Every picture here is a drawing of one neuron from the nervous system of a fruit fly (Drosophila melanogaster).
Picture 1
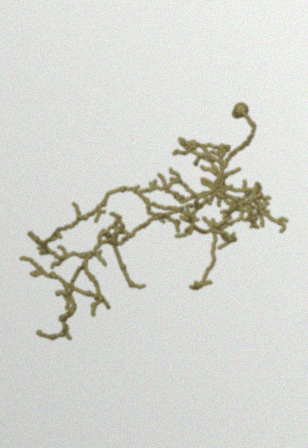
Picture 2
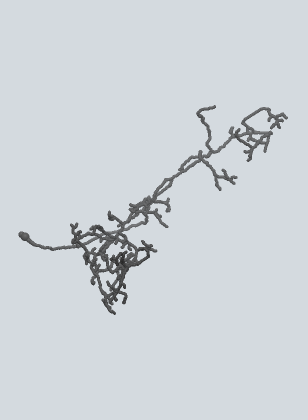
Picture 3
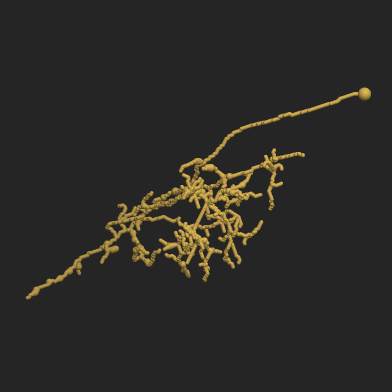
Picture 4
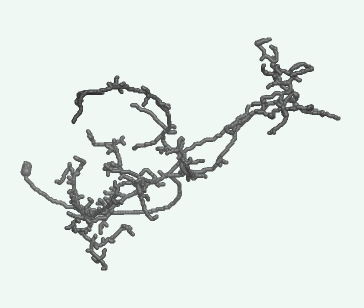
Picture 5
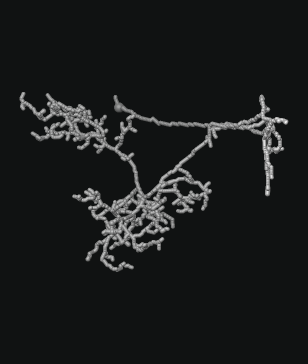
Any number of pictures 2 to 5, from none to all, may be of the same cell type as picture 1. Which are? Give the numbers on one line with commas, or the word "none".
2, 4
